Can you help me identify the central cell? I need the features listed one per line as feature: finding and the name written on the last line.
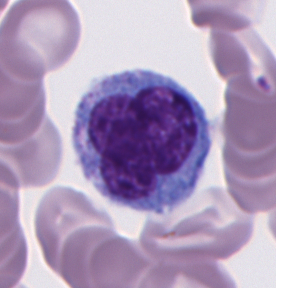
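Cell shape: roughly round
Nuclear form: folded and indented, not smoothly round
Nucleoli: no distinct ones visible
Cytoplasmic granules: fine and dust-like only, no coarse granules
Name: monocyte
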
